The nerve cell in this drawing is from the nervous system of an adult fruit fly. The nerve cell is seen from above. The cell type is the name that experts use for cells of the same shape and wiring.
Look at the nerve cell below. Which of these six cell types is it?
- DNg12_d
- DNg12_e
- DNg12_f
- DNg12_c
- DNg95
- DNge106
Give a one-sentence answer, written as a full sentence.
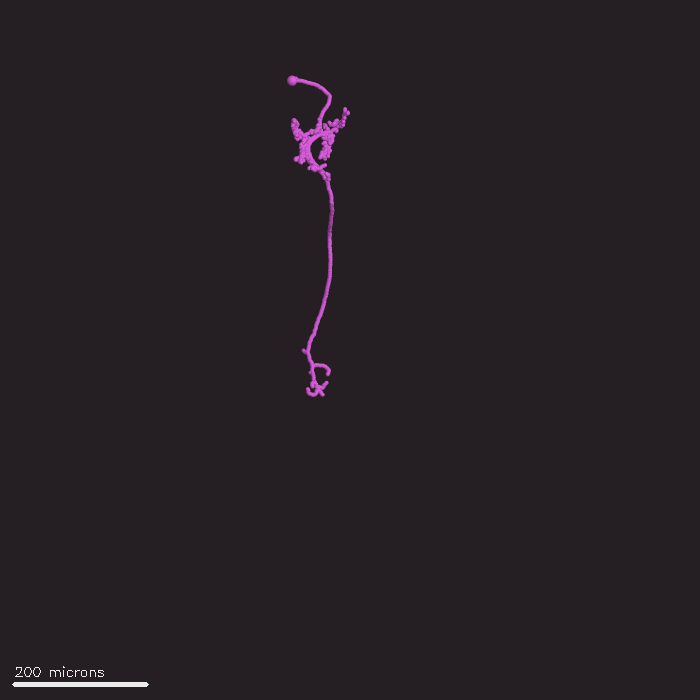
Under the cell type DNg12_c falls this neuron.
